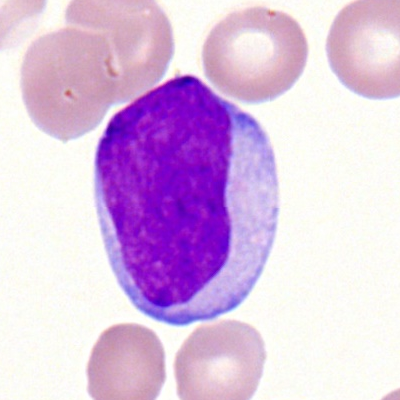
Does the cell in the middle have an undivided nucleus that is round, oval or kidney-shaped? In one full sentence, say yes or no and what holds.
Yes, in this cell the nucleus forms one compact round, oval or kidney-shaped piece.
